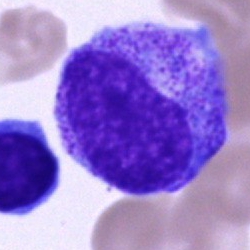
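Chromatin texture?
Finely granular, not coarsely clumped.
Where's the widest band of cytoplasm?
Upper right.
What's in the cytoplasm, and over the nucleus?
Numerous fine purple granules, and more purple granules lie over the surface of the nucleus.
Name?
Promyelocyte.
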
